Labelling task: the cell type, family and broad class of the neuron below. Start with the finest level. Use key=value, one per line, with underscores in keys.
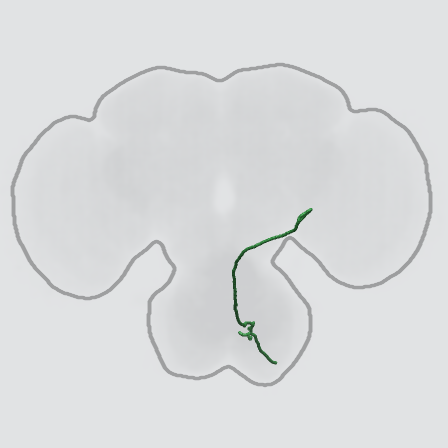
cell_type=SApp23
family=class mechanosensory proprioceptive
broad_class=sensory neuron ascending to the brain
